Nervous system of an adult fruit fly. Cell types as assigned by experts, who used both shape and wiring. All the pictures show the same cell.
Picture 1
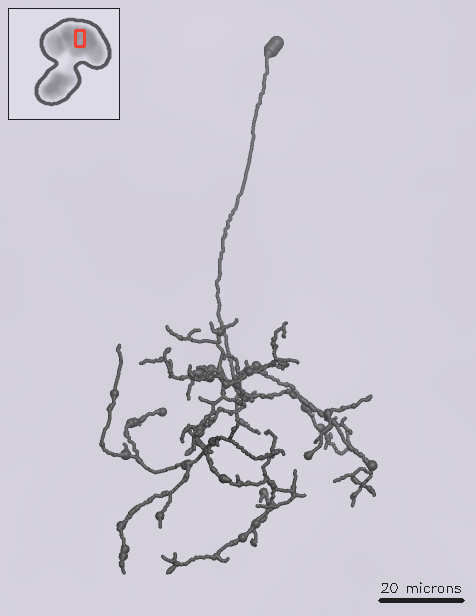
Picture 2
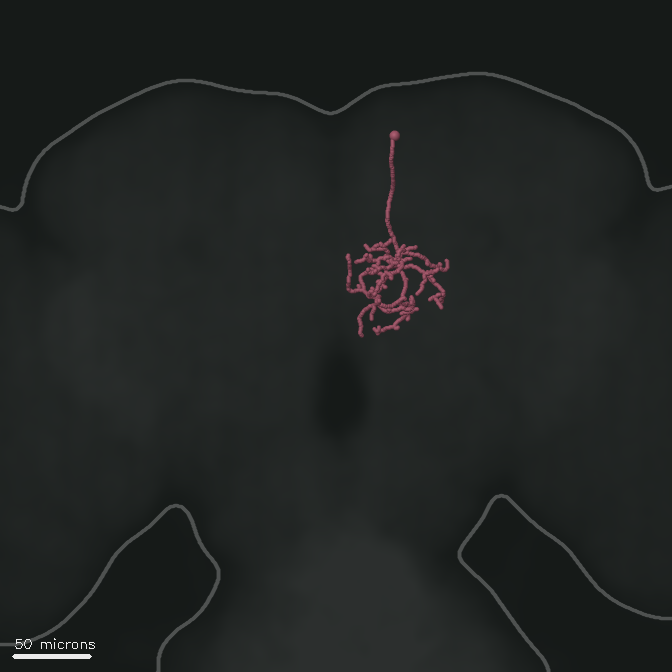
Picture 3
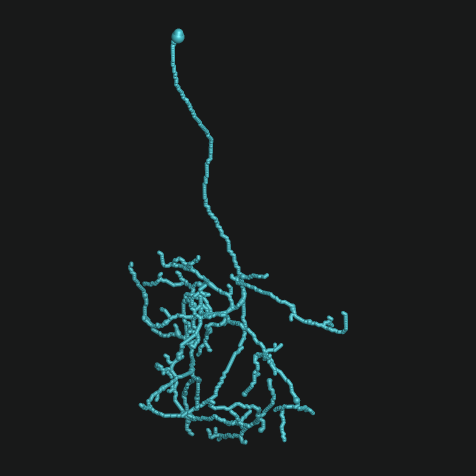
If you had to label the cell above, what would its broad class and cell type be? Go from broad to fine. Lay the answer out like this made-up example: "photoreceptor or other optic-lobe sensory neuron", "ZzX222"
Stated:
"central-brain intrinsic neuron", "CB1227"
